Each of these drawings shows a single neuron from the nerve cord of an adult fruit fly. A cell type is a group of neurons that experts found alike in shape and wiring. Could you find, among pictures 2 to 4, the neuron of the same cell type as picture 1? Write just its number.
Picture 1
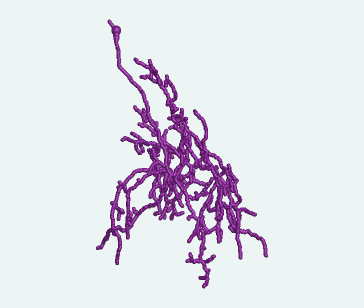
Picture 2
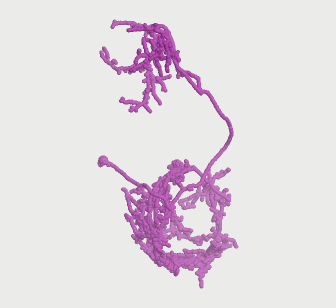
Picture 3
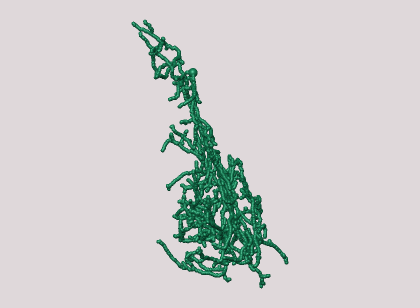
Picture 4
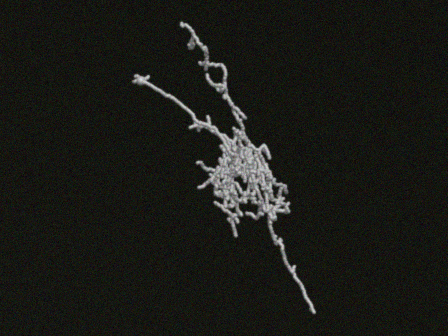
4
